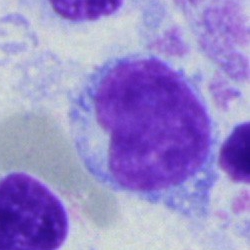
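Hairy cell, central, in a stained bone marrow smear. The nucleus of the hairy cell is indented by a notch on its left side, and its chromatin is finely textured without coarse clumps. The pale greyish-blue cytoplasm forms a rim that is widest on the left.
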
